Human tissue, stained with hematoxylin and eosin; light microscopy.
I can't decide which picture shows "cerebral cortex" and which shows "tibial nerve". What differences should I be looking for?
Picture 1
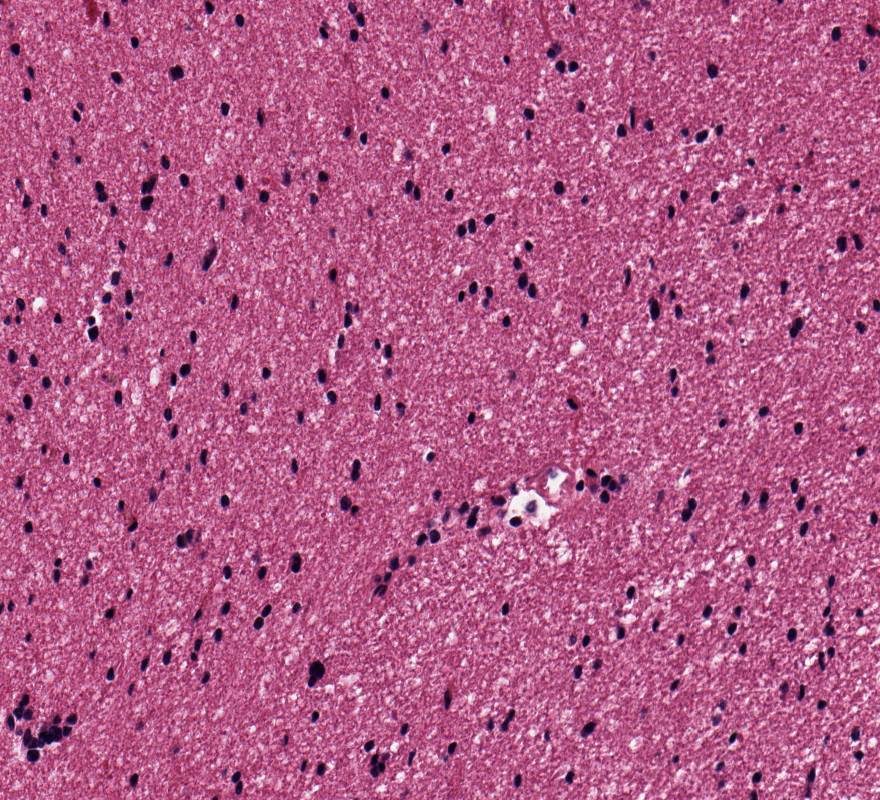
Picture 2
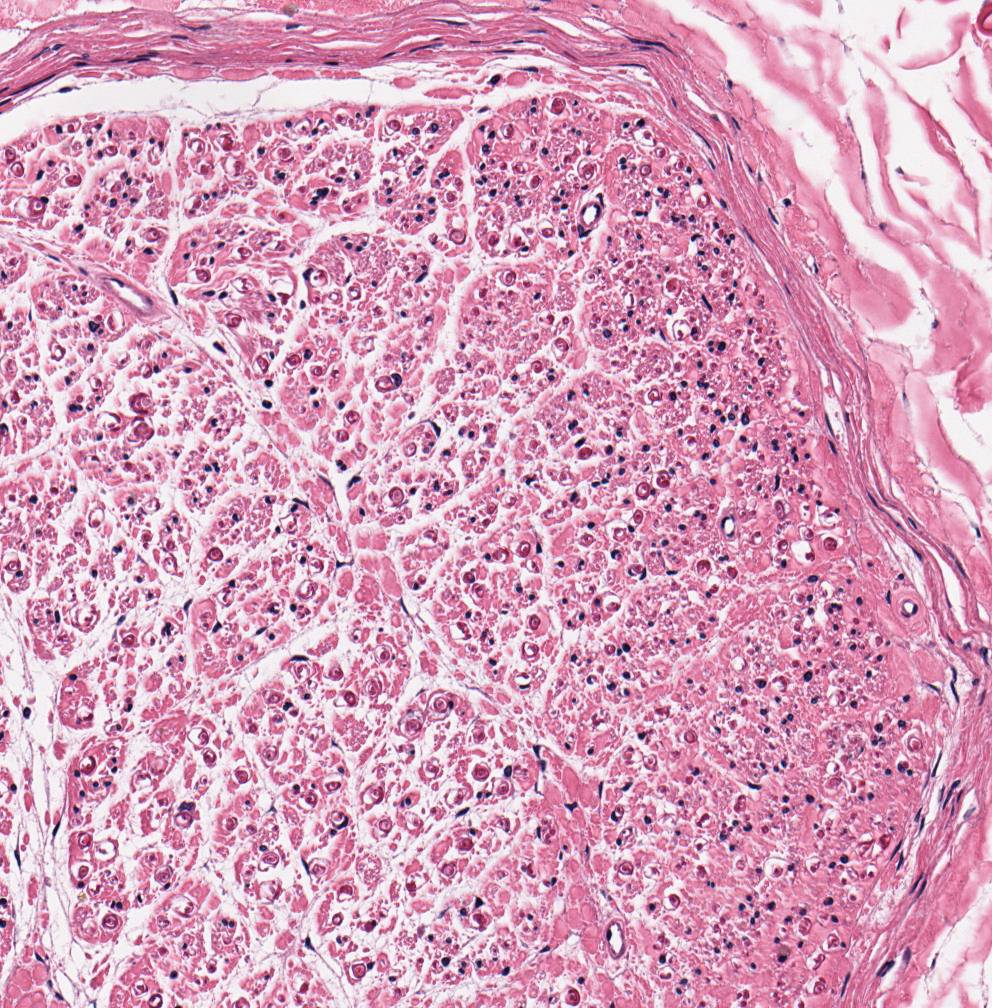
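Picture 1: cerebral cortex. Picture 2: tibial nerve. Most nuclei in picture 1 are small, round to oval and darkly stained, mostly without distinct cytoplasm around them. Picture 2 is one large rounded fascicle, its curved outer edge at top and right wrapped by a thin layered sheath of flattened cells with elongated dark nuclei. Its fibres are cut across, each a small round profile with a central pink axon inside a pale ring, and fine pale clefts split them into irregular polygonal groups.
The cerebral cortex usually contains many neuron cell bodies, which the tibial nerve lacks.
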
